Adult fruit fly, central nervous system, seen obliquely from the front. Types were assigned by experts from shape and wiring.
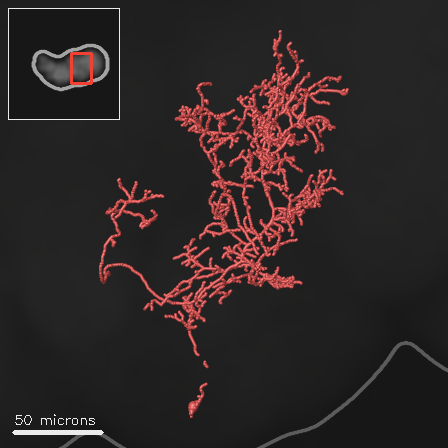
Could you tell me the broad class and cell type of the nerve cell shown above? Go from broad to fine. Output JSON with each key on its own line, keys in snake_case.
{
 "broad_class": "central-brain intrinsic neuron",
 "cell_type": "PS138"
}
